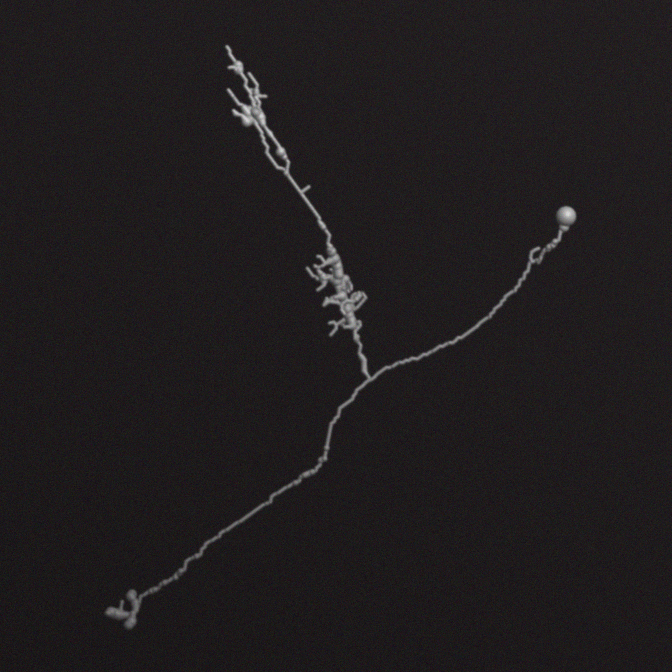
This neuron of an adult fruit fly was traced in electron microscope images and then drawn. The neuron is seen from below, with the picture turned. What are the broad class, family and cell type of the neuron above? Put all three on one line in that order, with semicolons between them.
optic-lobe intrinsic neuron; T; T2a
